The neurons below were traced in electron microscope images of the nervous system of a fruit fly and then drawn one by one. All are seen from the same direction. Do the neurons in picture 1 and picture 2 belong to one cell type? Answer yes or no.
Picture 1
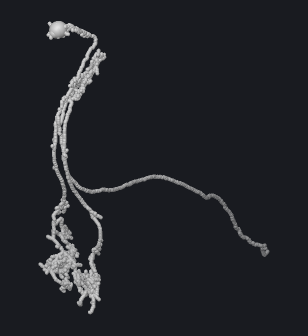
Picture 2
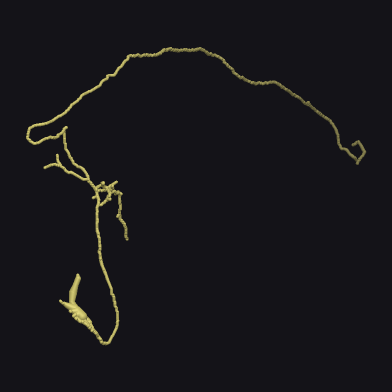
no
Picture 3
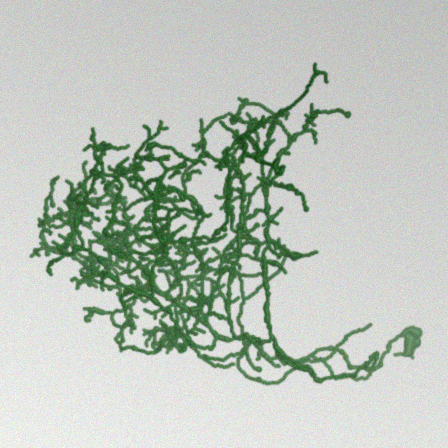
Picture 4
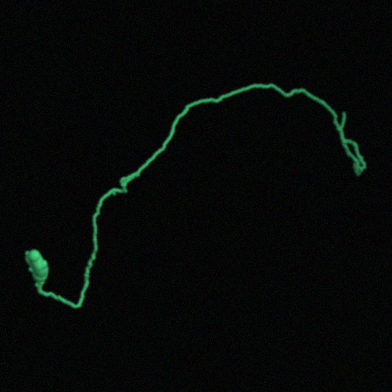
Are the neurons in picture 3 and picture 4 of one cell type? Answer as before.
no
